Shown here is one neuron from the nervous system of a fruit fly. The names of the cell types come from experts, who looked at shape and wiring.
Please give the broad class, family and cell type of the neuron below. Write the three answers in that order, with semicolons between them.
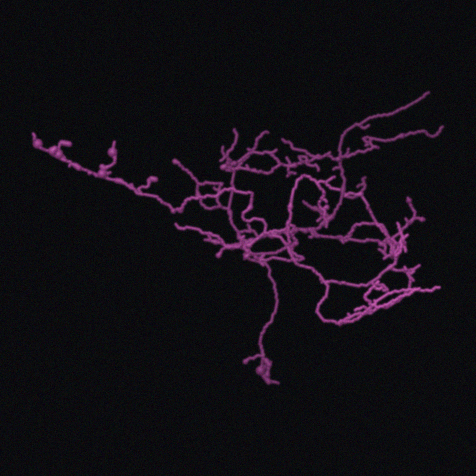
central-brain intrinsic neuron; hemilineage WEDa1; CB1065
